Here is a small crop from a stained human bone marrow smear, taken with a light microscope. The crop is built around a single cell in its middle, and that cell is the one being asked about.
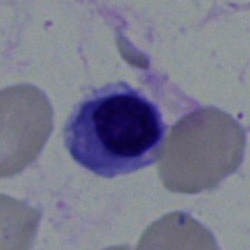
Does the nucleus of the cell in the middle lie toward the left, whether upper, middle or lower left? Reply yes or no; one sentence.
No, the nucleus is not toward the left; it lies toward the right.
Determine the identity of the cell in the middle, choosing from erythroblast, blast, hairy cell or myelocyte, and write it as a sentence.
The cell at the middle of the frame should be recorded as an erythroblast.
